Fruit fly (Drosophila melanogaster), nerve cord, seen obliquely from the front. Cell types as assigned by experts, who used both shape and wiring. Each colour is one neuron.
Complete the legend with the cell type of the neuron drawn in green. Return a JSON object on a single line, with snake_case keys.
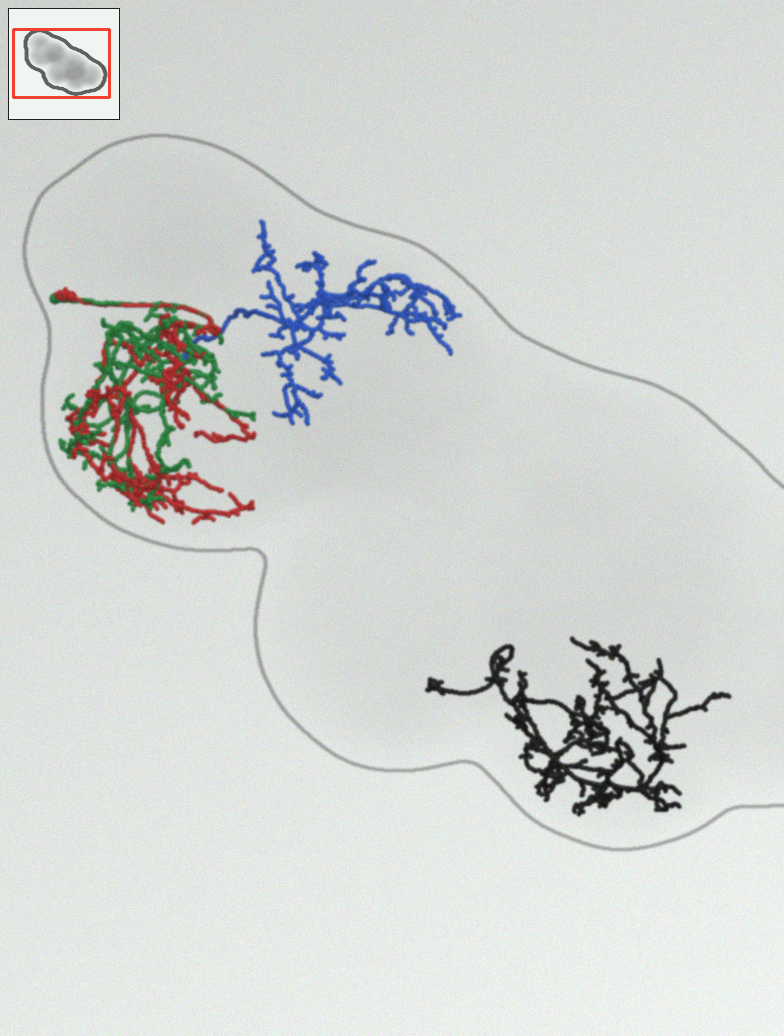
{"cell_type": "IN03A068"}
